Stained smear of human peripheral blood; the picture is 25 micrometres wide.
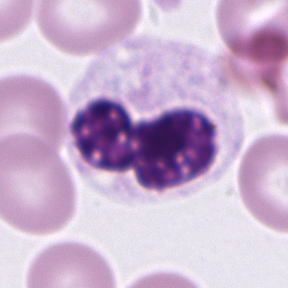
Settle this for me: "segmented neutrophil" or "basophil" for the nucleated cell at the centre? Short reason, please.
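It's a segmented neutrophil. The granules in the pale lilac-grey cytoplasm are fine and faint lilac.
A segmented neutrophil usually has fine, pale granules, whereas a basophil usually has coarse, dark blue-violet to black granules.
That fineness is what settles it. Otherwise, the chromatin is dark purple and densely clumped, and the cytoplasm is plentiful and widest above the nucleus.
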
